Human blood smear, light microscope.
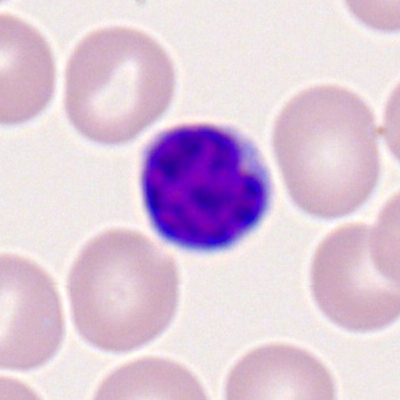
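Lymphocyte, the central cell of the smear. First, its outline is round and smooth; next, the chromatin is dense and coarsely clumped, staining dark purple. Last, only a thin sliver of pale blue cytoplasm shows, mainly at the upper right edge.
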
